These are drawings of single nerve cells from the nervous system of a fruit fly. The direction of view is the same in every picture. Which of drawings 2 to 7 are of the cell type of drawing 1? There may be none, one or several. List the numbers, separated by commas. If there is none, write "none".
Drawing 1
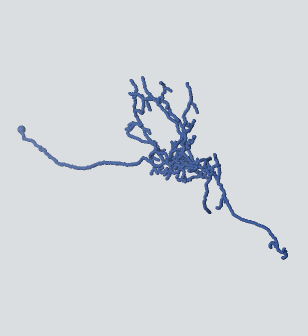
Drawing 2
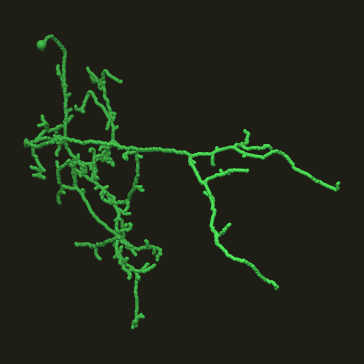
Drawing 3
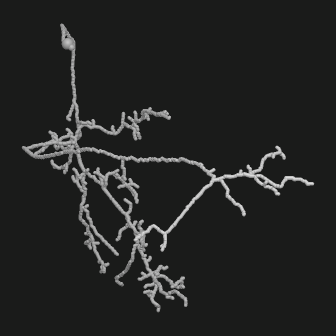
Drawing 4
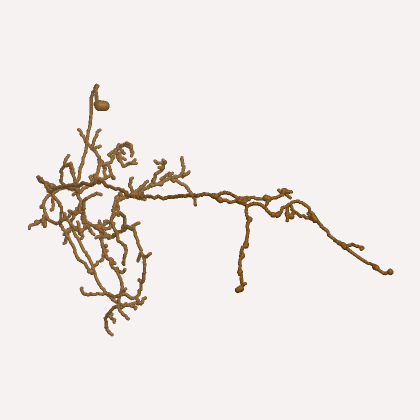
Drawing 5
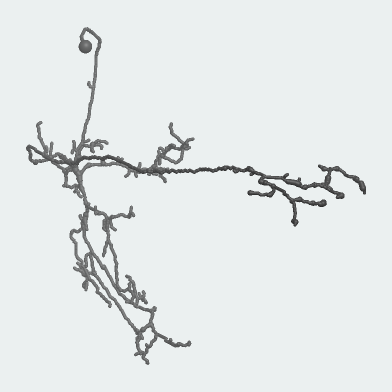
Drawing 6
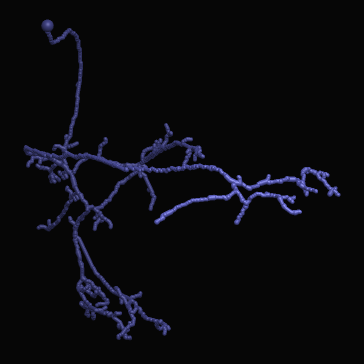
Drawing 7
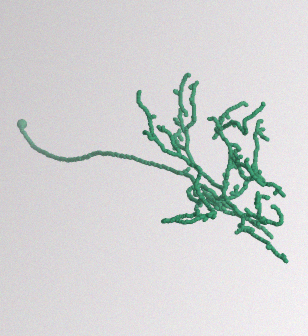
7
